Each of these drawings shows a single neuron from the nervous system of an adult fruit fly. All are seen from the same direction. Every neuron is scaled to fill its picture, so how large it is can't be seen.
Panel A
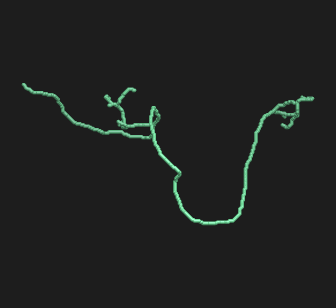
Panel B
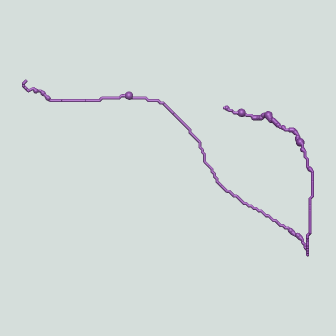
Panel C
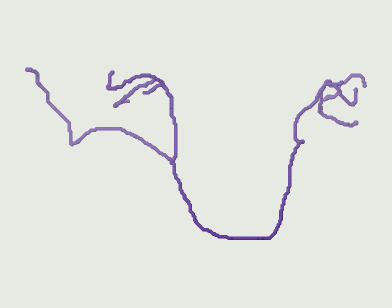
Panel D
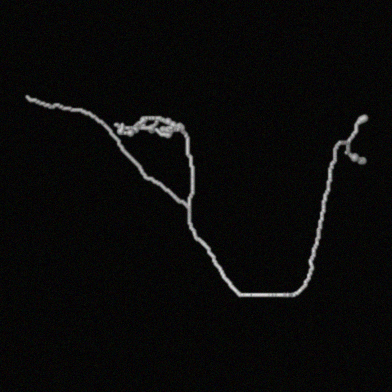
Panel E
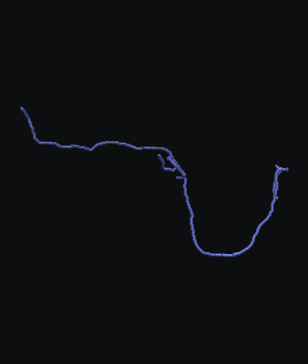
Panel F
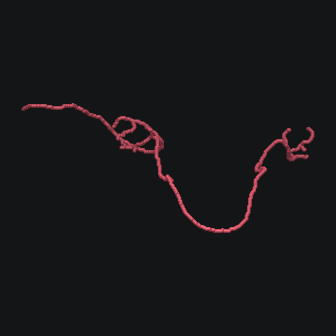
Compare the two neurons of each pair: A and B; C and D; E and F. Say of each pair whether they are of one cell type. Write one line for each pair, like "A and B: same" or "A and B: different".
A and B: same
C and D: same
E and F: different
